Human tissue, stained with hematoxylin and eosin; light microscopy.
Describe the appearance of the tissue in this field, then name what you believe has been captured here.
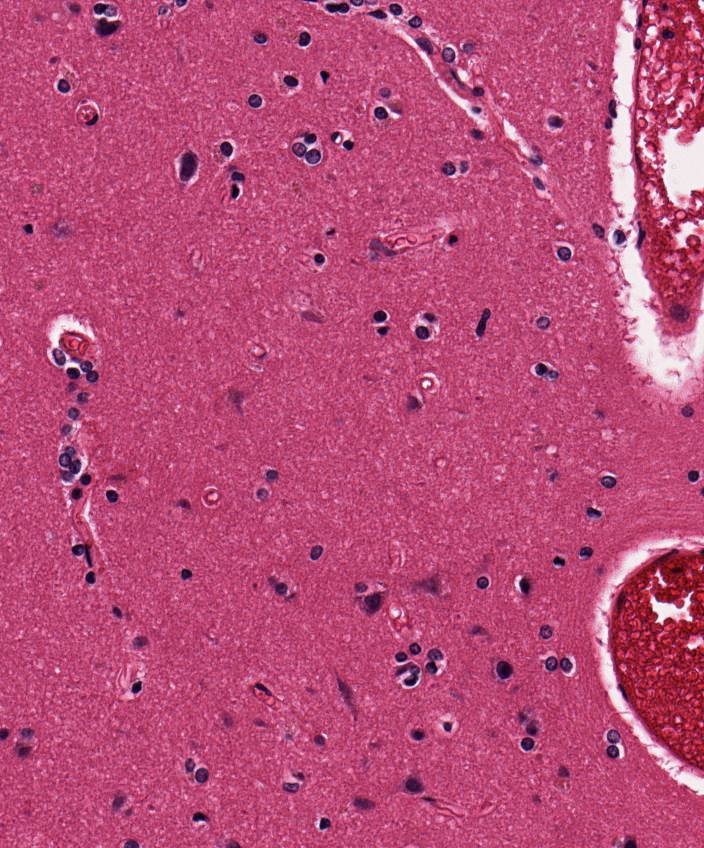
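A fine, evenly granular pink matrix forms the background throughout the field. Small, round, dark-staining nuclei are scattered singly within it, with small clusters of three to five round nuclei in the upper left-centre and the lower centre. At the right edge, two large vessels are packed with red blood cells. The tissue is cerebral cortex.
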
